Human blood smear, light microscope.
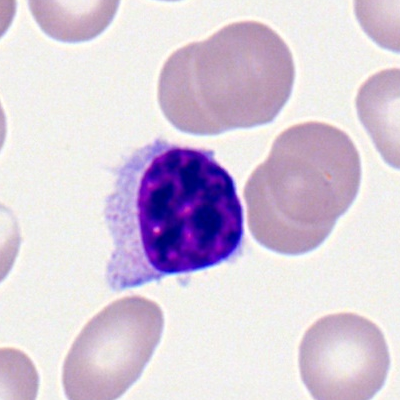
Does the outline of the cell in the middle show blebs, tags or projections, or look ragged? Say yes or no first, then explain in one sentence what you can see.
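Yes. The left margin of the cell is ragged and frayed.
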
